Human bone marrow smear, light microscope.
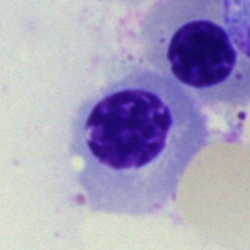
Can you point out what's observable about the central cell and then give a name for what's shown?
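First, the nucleus: it lies off-centre, toward the left of the cell. Within it, no nucleolus can be made out. The cytoplasm carries no granules. Finally, a single small, round, clear spot lies near the lower left edge of the cytoplasm. The cell is an erythroblast.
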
